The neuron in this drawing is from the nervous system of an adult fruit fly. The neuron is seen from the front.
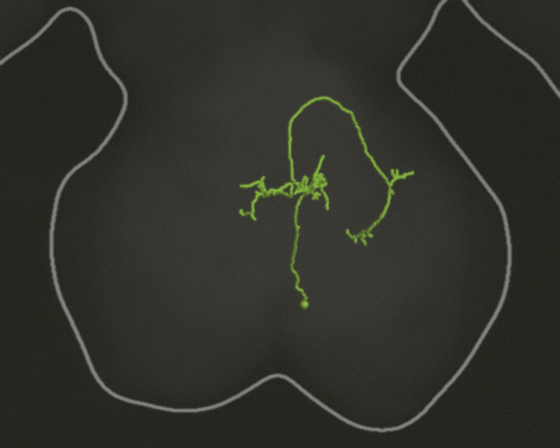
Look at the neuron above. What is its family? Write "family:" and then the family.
family: hemilineage 02A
